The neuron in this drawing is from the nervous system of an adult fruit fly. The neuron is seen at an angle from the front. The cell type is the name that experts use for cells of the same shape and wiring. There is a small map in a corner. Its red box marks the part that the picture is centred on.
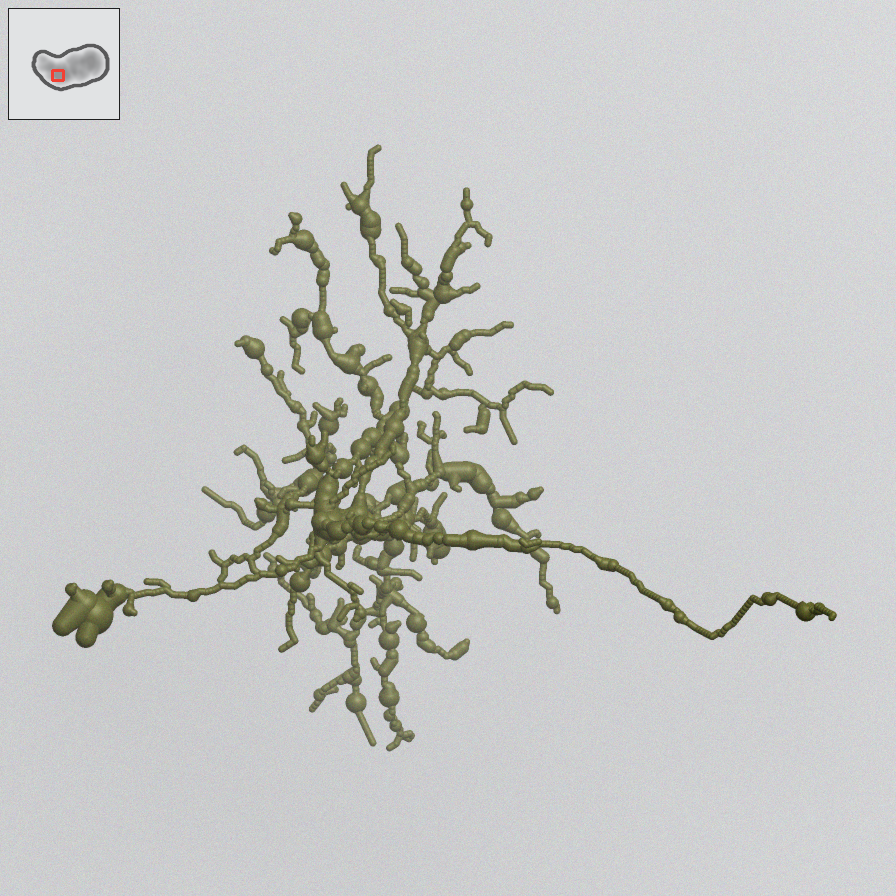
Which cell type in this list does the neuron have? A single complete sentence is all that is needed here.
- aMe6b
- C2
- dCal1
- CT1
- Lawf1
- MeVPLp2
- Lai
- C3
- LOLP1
As its cell type, this neuron has Lawf1.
